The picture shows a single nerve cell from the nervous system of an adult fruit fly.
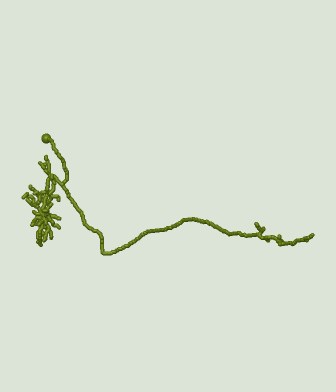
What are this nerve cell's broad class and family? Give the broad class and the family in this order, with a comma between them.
visual projection neuron, LPC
